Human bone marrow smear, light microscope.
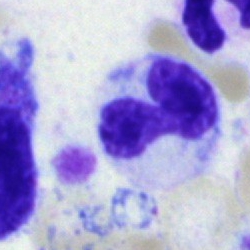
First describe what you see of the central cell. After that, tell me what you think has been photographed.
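Two broad lobes joined by a thick band make up the bent nucleus, whose chromatin is dense and dark purple. The cytoplasm is pale, nearly colourless, and lies mostly below the nucleus. It is a band neutrophil.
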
